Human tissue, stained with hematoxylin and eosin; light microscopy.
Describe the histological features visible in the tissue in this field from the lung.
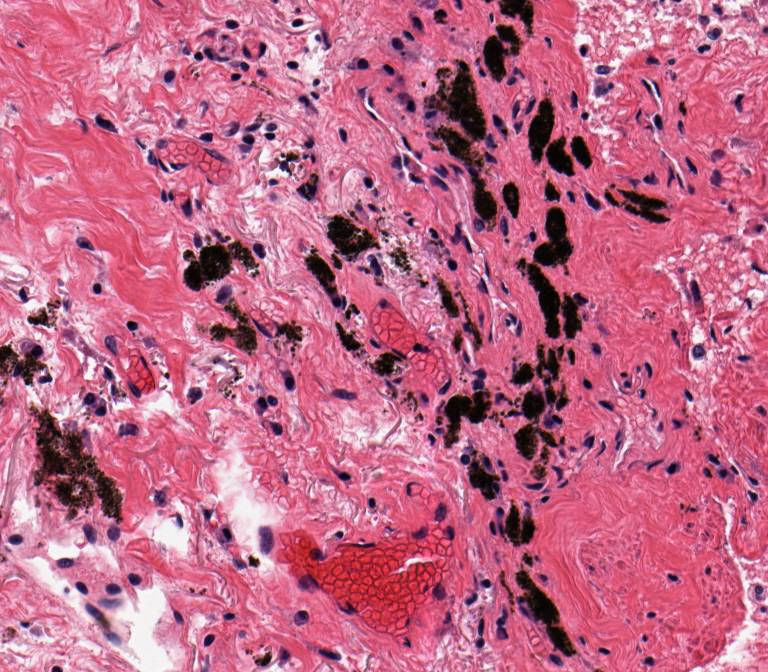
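I see mostly dense, wavy, bright pink collagen bundles. Black, coarsely granular pigment forms elongated clumps along the surrounding fibres. Several small vessels are packed with red blood cells, the largest at lower centre. Small, dark, spindle-shaped or oval nuclei lie sparsely through the collagen.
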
